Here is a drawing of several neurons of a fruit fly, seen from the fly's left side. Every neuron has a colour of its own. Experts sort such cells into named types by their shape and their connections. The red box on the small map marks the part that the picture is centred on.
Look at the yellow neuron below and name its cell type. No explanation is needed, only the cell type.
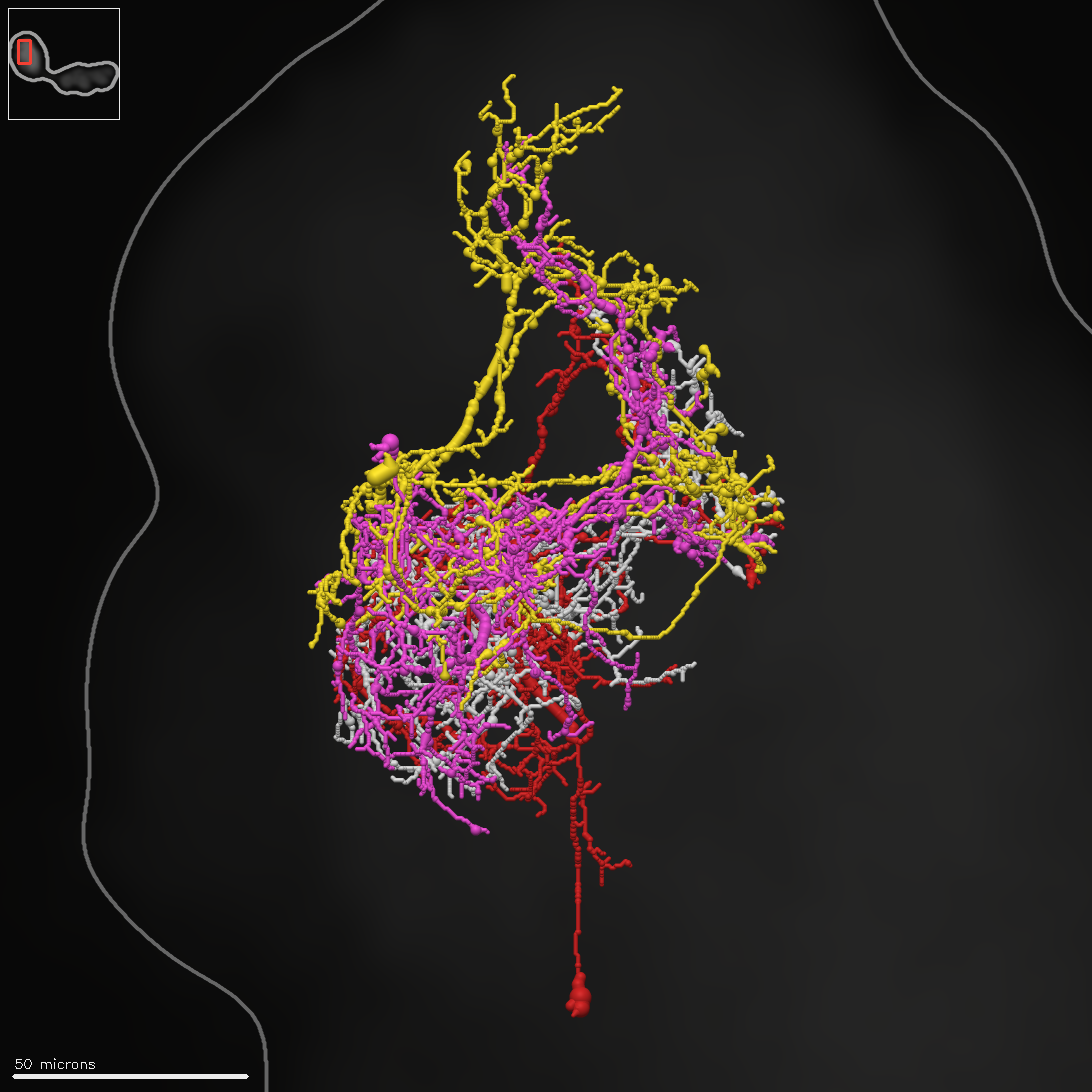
AVLP173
